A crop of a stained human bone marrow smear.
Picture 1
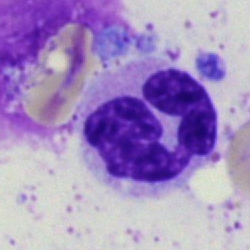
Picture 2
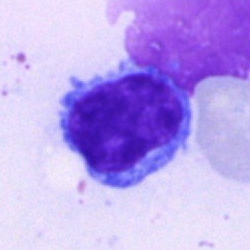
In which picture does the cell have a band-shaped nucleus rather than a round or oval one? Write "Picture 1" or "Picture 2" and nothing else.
Picture 1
